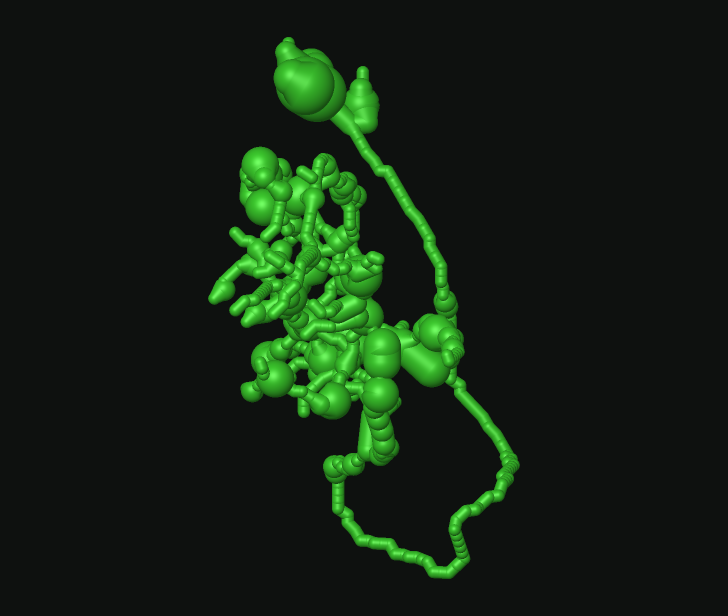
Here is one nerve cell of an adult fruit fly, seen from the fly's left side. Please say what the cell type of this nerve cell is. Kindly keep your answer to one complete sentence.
This nerve cell belongs to the cell type CB1617.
